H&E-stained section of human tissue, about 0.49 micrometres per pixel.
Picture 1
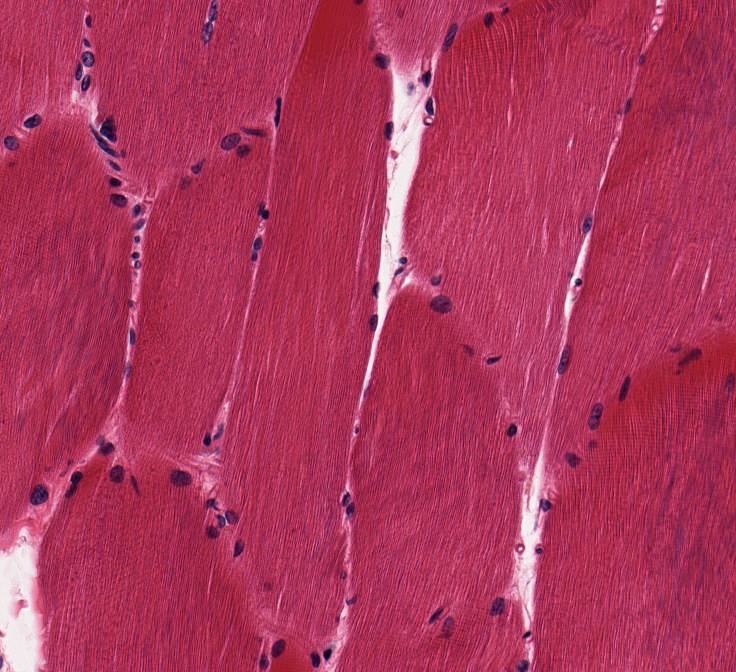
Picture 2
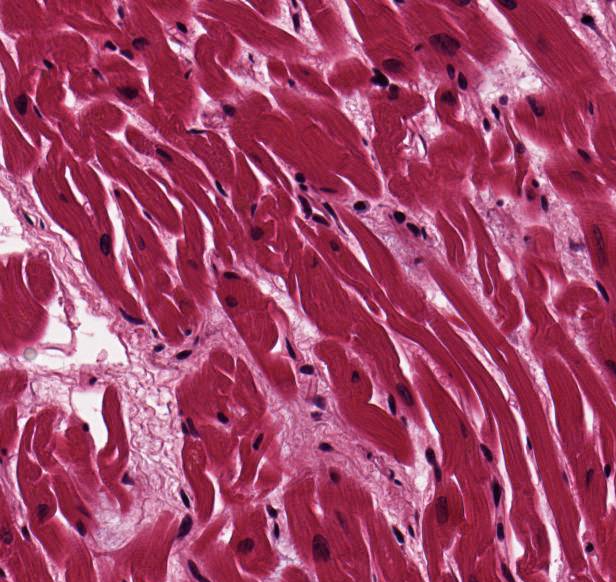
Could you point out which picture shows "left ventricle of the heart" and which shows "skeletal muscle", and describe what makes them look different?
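Identification: skeletal muscle in picture 1, left ventricle of the heart in picture 2. Point one, nuclei: in picture 1 they are small, dark purple, oval to elongated and sit at the fibre edges.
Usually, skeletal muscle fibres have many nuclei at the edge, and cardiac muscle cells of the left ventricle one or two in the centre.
Point two, branching: in picture 2 the fibres branch and join neighbouring fibres.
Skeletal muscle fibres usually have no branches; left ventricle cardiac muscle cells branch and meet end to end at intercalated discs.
Point three: picture 1 has long parallel fibres running roughly top to bottom.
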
